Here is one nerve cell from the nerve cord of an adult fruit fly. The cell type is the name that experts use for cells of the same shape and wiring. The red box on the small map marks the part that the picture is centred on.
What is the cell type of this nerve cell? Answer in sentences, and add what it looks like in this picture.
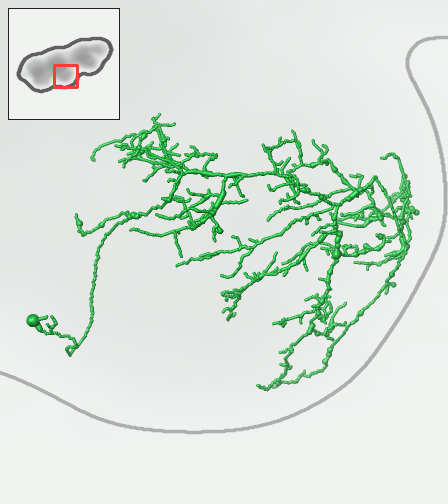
The cell type is IN08A026. It is a nerve-cord intrinsic neuron. In this view it is wider than it is tall.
